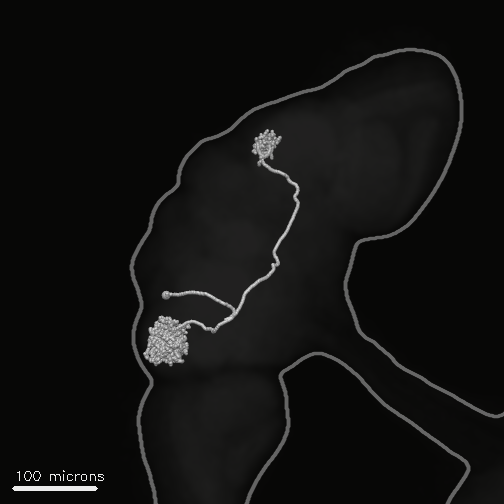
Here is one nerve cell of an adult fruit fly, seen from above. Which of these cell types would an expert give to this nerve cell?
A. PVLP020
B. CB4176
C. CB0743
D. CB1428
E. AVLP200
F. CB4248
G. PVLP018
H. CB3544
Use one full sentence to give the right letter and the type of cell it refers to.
Option E is AVLP200, the cell type of the nerve cell.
